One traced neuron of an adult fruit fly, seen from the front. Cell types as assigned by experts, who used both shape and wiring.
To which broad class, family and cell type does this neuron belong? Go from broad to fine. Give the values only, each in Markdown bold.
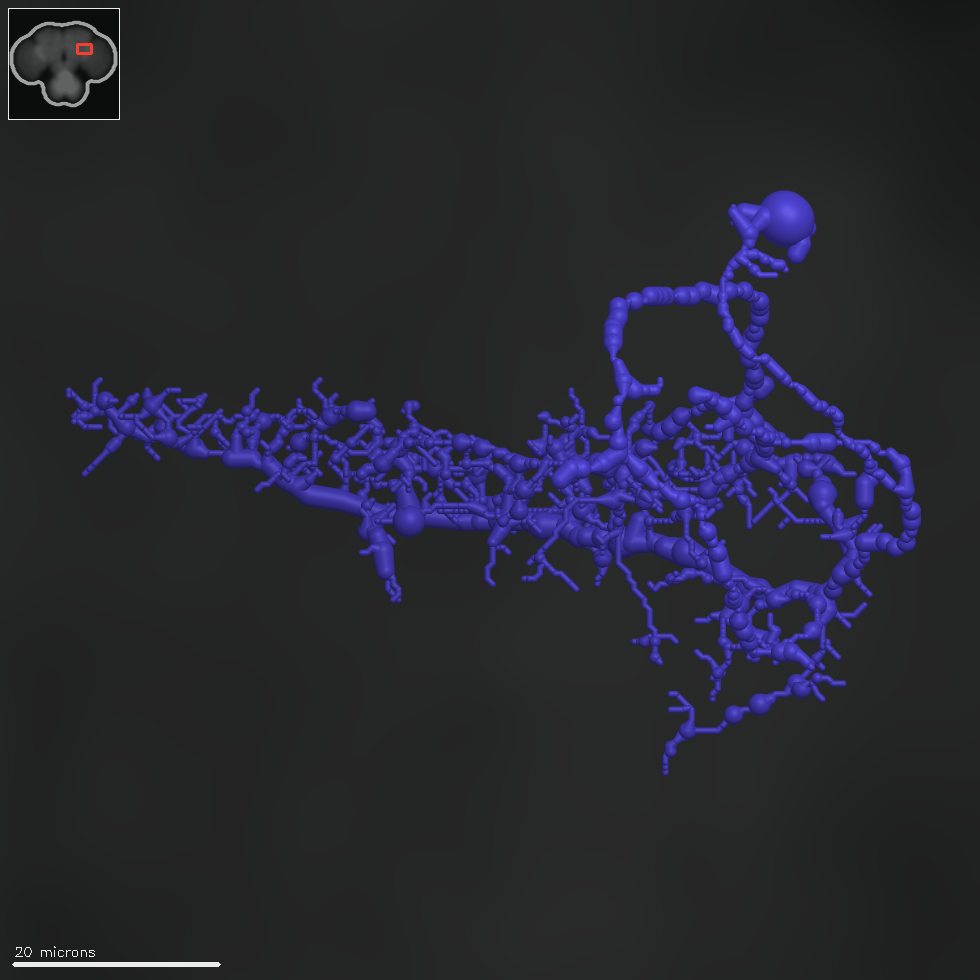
**central-brain intrinsic neuron**, **hemilineage VLPa1_lateral**, **AVLP282**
